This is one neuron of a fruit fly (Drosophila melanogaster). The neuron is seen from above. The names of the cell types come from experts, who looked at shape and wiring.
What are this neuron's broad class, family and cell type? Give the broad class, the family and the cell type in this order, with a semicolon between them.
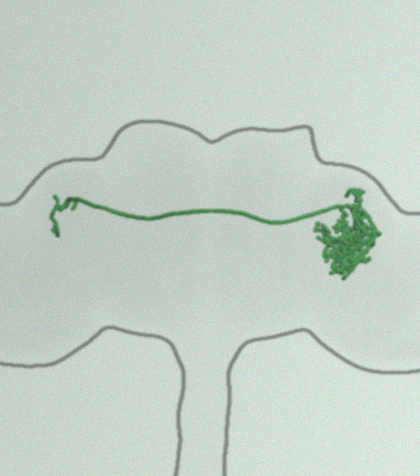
central-brain intrinsic neuron; hemilineage VLPl&p1_lateral; CB1973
